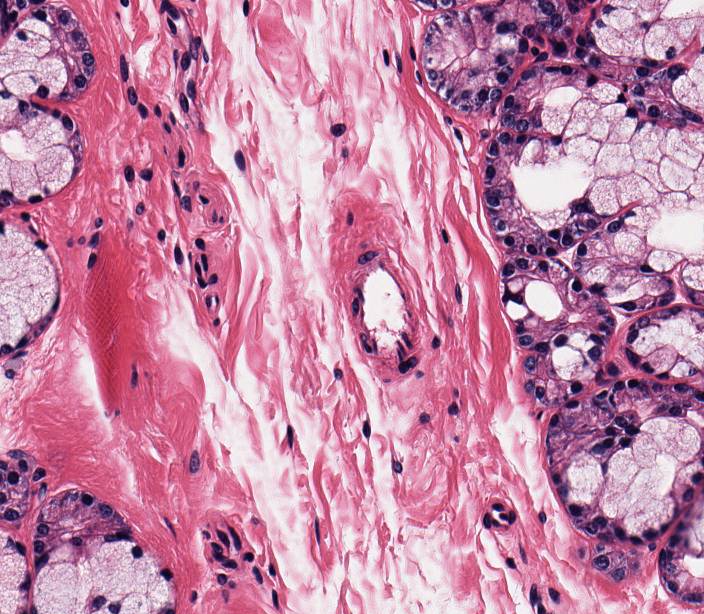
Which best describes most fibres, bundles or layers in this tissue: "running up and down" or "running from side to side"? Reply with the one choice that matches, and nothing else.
Running up and down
